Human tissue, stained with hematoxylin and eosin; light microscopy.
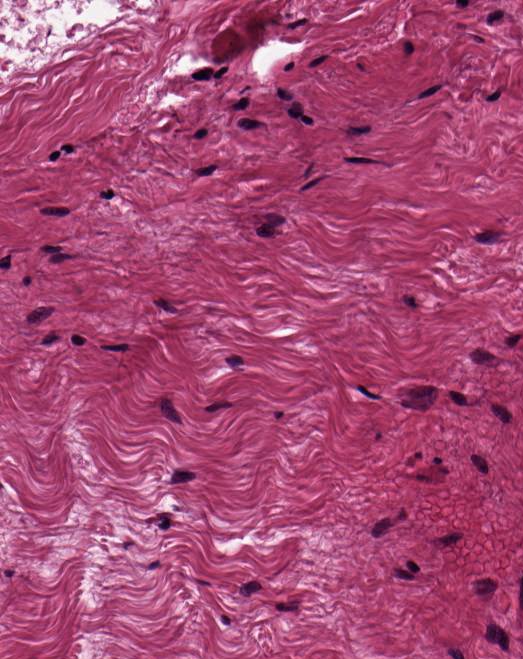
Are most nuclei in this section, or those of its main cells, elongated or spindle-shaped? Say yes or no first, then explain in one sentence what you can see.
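Yes. Most nuclei are dark-staining and elongated or spindle-shaped, some with a curved outline.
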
